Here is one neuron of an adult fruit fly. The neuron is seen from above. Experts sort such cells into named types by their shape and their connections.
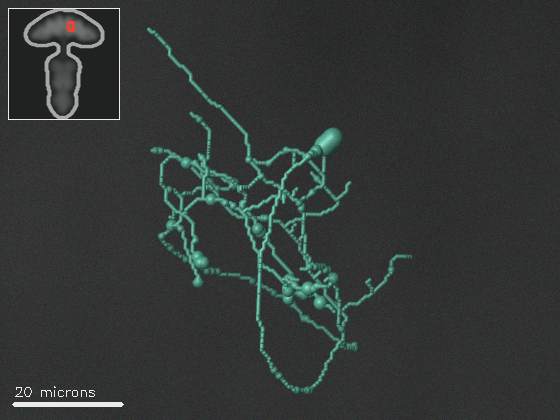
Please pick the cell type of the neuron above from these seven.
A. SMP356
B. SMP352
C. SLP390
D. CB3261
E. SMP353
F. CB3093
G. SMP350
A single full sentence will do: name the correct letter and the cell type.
The type of cell that the neuron represents is SMP352, option B.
